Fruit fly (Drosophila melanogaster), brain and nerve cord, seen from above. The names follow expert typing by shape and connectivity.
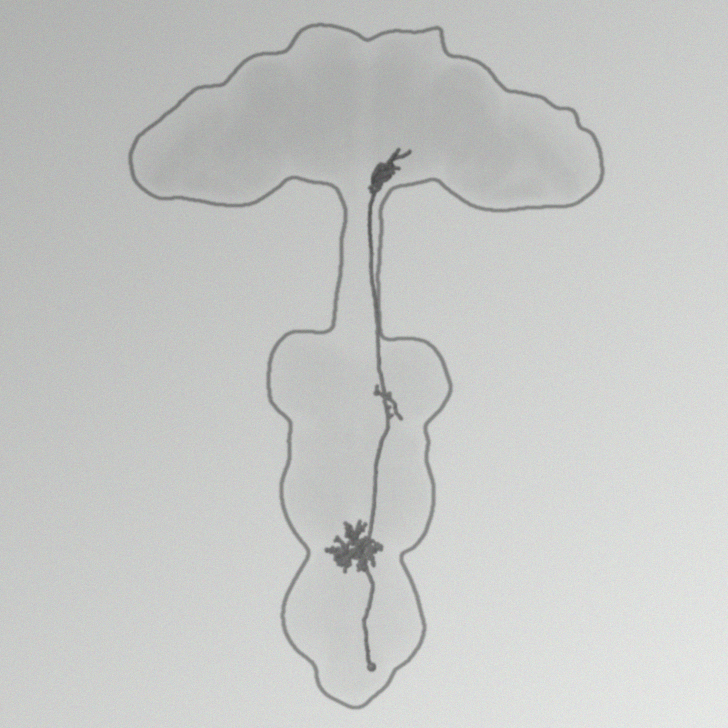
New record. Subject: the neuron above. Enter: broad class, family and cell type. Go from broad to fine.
ascending neuron; hemilineage 03B; AN03B050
